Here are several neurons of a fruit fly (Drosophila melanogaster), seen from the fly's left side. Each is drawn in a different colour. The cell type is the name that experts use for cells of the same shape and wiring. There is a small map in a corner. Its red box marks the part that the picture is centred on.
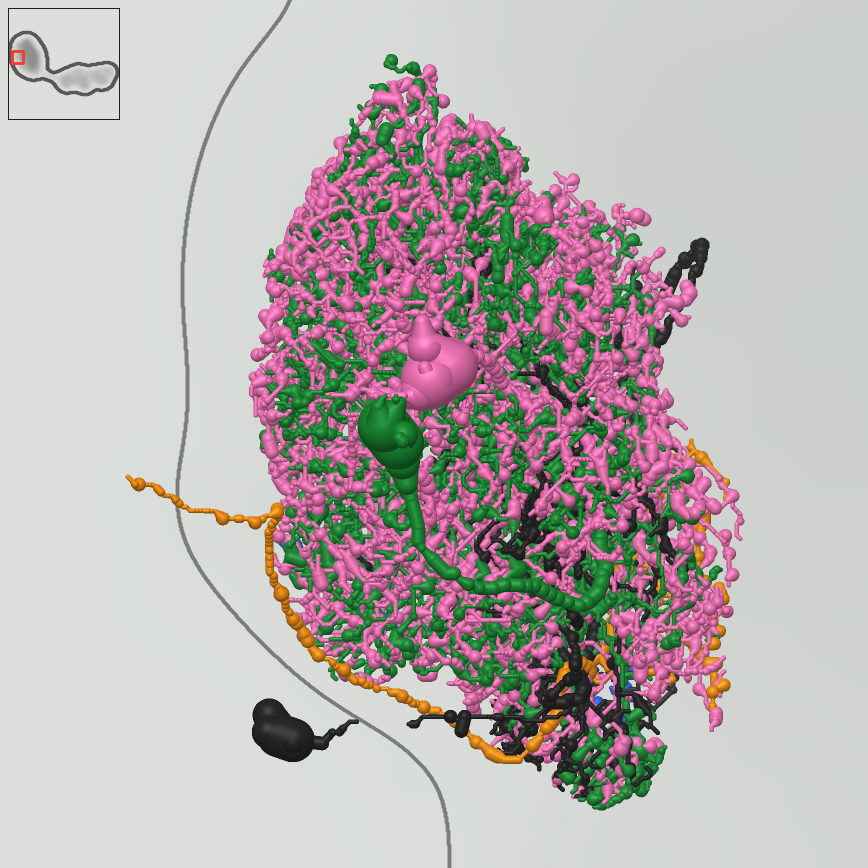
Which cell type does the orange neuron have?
TRN_VP2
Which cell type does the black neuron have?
vLN24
